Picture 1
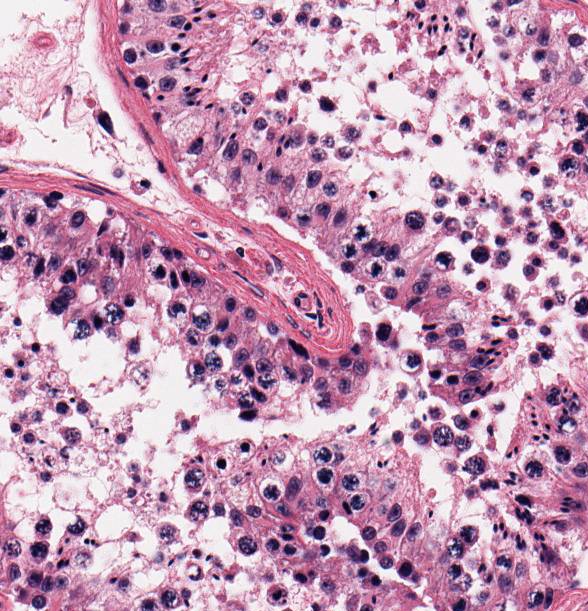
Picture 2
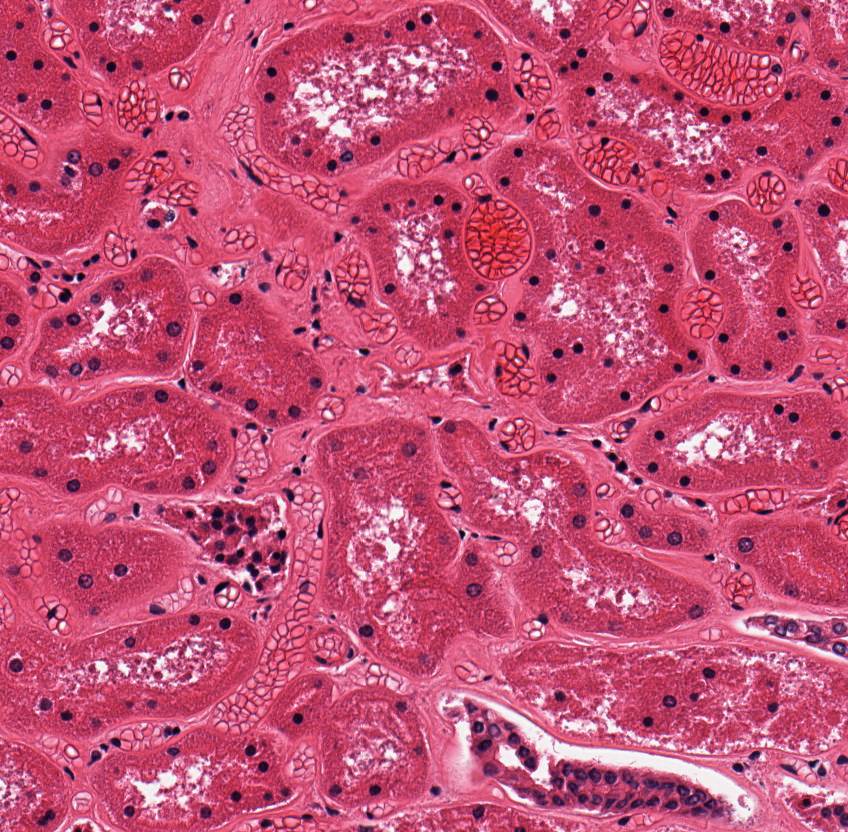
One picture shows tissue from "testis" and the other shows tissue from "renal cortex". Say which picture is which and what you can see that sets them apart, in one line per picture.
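The field in picture 1 comes from the testis. The tubule lining is a stratified epithelium several cells thick, stacked from the fibrous wall toward the lumen.
The field in picture 2 comes from the renal cortex. Most tubules are lined by a single layer of tall cells with abundant granular pink cytoplasm and indistinct borders between cells.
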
